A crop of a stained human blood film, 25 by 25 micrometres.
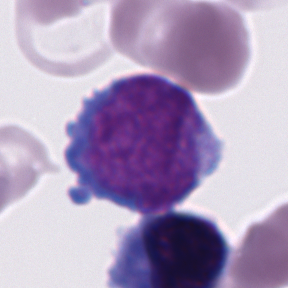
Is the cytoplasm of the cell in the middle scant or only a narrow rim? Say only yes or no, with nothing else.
Yes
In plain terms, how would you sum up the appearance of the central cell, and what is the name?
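Look at the outline first; it is roughly round. Now the chromatin: finely stippled and evenly spread, not clumped. Along the left edge, small rounded blebs project, and one small blue bleb has come away just off the lower left. This is a myeloblast.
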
